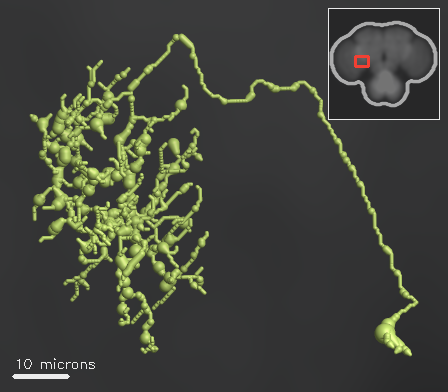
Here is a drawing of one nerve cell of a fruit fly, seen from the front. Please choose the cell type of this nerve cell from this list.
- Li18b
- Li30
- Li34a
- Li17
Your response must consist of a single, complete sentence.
This nerve cell is a member of the Li34a cell type.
